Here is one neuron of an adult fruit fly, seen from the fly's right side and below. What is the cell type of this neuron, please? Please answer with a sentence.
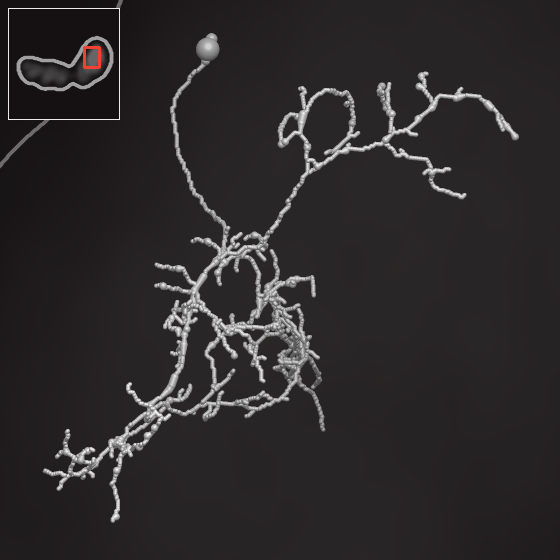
The cell type is CL160.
